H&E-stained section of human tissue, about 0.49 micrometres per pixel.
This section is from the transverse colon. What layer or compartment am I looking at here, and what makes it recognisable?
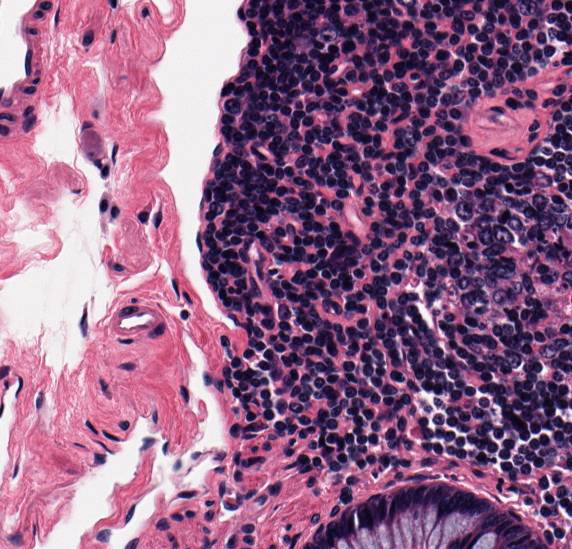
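The field shows lymphoid tissue. Check one: a dense sheet of lymphocytes fills the right two-thirds. Check two: their nuclei are small, round and darkly stained, with very little cytoplasm.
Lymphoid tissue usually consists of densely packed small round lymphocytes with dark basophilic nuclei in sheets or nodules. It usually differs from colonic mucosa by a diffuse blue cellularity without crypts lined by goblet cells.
Also present: loose connective tissue on the left, of wavy pink collagen bundles with scattered spindle-shaped nuclei. At the bottom edge, a tall columnar epithelium has crowded dark basal nuclei under pale cytoplasm.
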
